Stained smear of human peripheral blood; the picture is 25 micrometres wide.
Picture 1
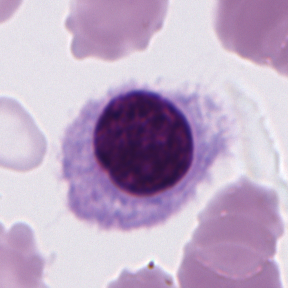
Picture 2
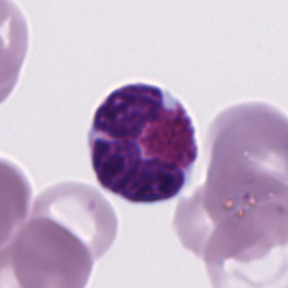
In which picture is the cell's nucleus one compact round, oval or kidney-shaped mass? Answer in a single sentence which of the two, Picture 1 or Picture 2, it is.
The nucleus forms one compact round, oval or kidney-shaped piece in picture 1.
